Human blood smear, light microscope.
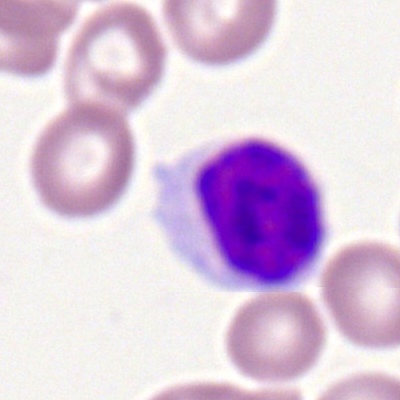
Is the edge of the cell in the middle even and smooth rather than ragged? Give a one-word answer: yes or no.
No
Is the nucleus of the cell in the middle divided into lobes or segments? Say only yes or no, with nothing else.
No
